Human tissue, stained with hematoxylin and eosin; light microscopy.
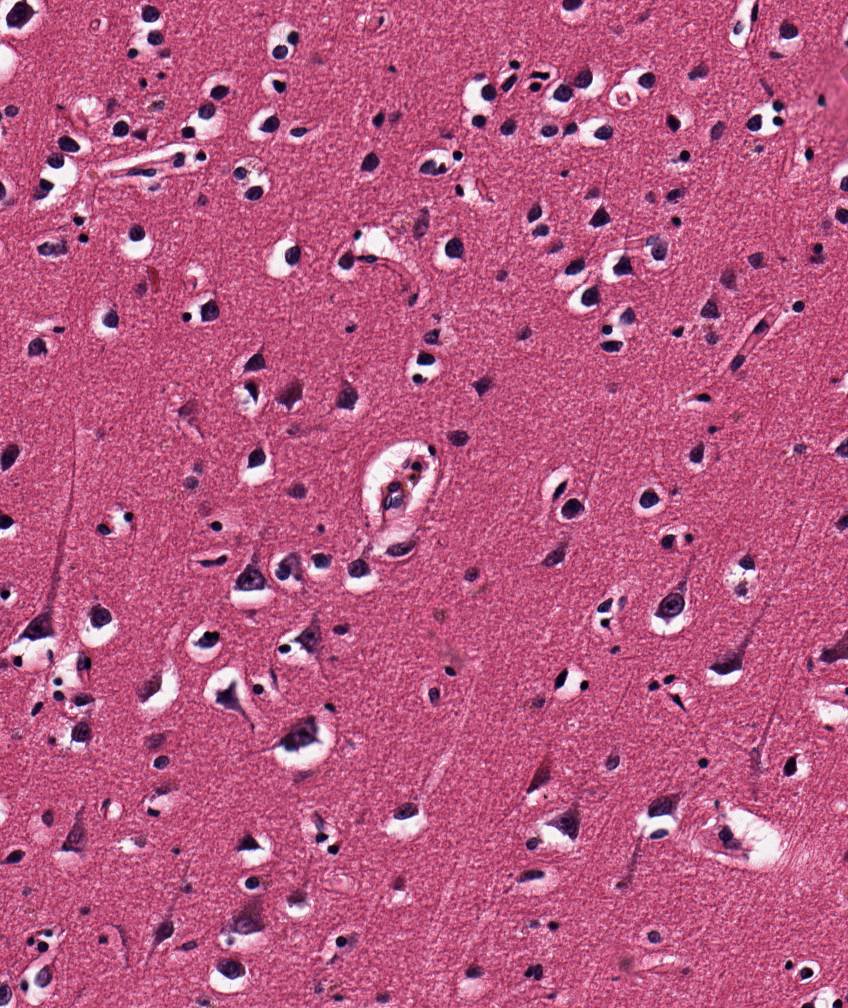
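Cerebral cortex. Single scattered cells in uniform pink, finely fibrillary background; no epithelium or glands. Larger neurons, triangular cell bodies, single tapering process, across field. Small round dark nuclei, no visible cytoplasm, scattered, often beside larger cell bodies. Small vessel near centre in clear oval space.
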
